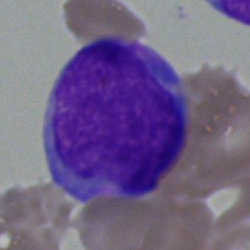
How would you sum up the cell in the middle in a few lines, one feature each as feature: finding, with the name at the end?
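Outline: round to slightly oval, smooth
Chromatin: finely stippled throughout, no coarse dark clumps
Cytoplasm: scant rim, widest at lower left
Cytoplasmic stain: deep blue
Name: blast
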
